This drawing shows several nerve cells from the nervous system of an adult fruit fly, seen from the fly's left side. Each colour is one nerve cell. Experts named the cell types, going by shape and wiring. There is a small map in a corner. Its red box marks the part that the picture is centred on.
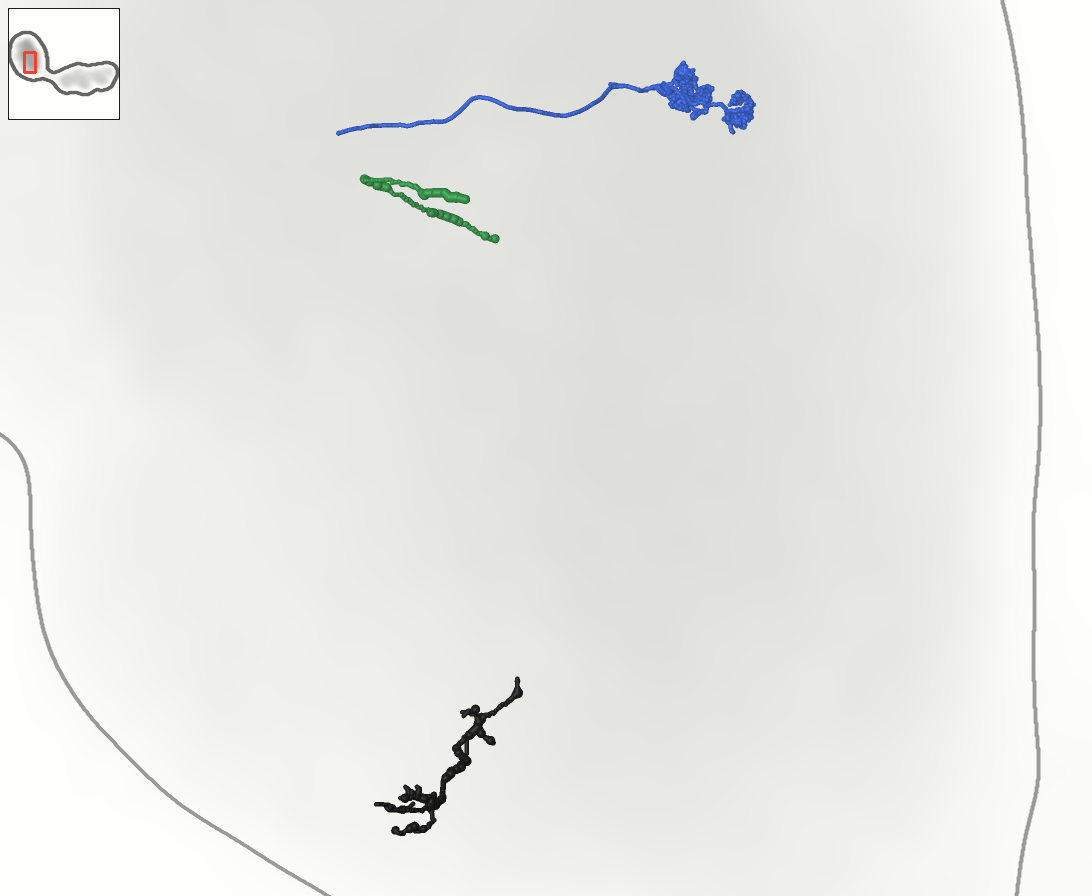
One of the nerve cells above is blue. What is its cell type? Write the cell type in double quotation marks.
"L5"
